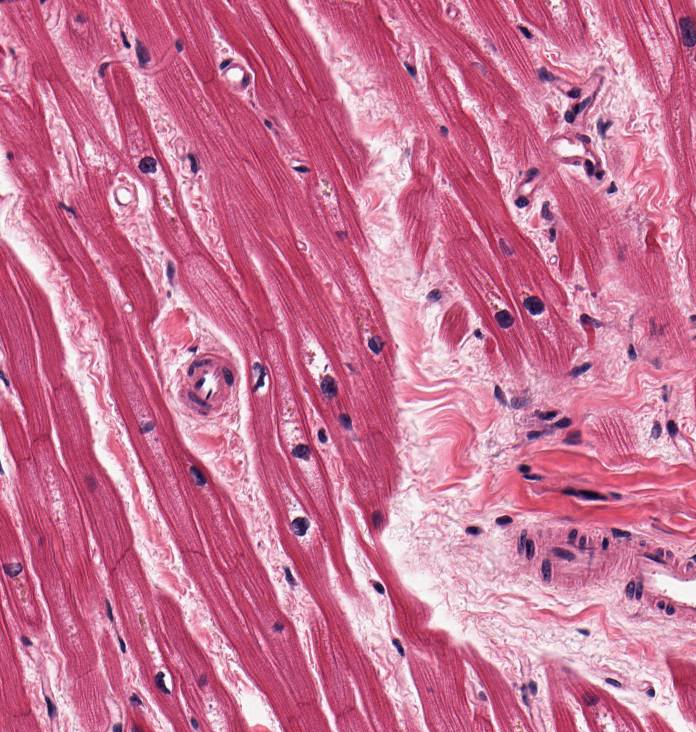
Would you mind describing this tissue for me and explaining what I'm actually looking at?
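Long muscle fibres cross the left and middle of the field, running in parallel diagonally from upper left to lower right. Rather than forming separate unbranched cylinders, the fibres branch and join their neighbours. Oval nuclei sit centrally within each fibre. On the right, a wedge of loose, pale connective tissue carries wavy pink collagen fibres. This is atrial appendage of the heart.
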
